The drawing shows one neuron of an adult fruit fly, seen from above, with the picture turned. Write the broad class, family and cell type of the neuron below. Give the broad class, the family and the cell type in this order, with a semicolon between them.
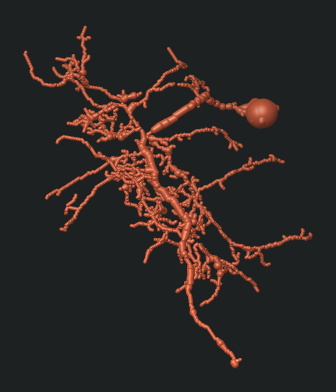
motor neuron of the nerve cord; MNad; MNad09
